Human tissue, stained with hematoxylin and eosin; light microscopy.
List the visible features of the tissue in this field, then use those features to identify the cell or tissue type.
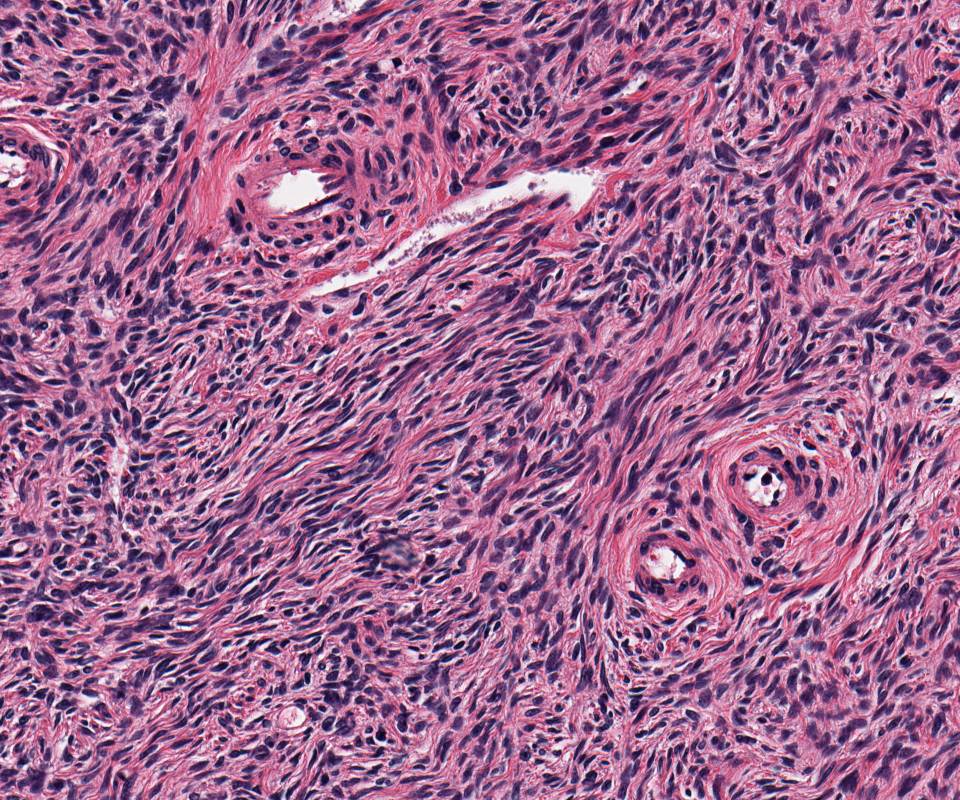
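The whole field is densely packed with spindle cells in short, interlacing fascicles and swirls. Their nuclei are oval to elongated and dark, with scant cytoplasm, and thin, wavy pink collagen fibres run between the cells. At the lower right, two small round vessels each sit within concentric whorls of cells and pink collagen. This is ovary.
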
